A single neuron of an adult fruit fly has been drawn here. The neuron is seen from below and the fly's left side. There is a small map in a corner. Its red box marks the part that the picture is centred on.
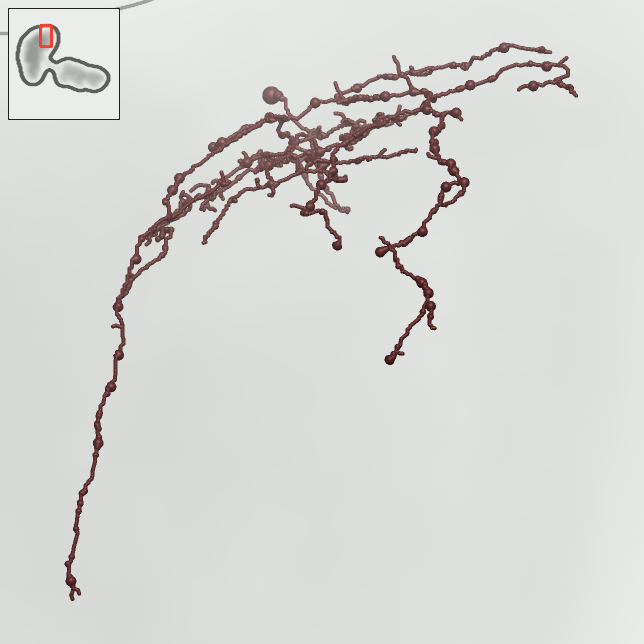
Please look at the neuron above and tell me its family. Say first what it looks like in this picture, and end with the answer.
It is in the brain and does not reach the nerve cord. The cell body can be seen at the top of the picture. Dozens of branch ends can be seen. This is an optic-lobe intrinsic neuron. Its family is Cm.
